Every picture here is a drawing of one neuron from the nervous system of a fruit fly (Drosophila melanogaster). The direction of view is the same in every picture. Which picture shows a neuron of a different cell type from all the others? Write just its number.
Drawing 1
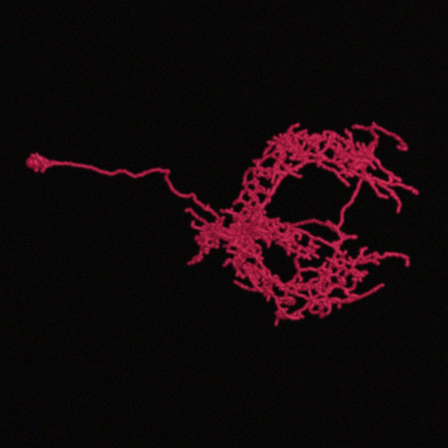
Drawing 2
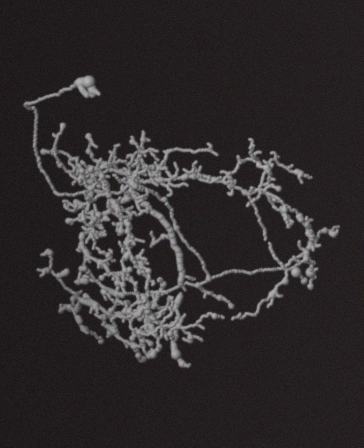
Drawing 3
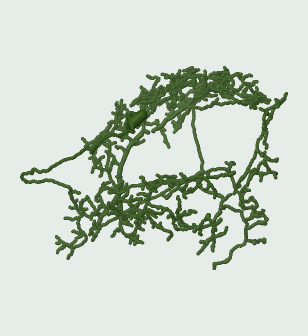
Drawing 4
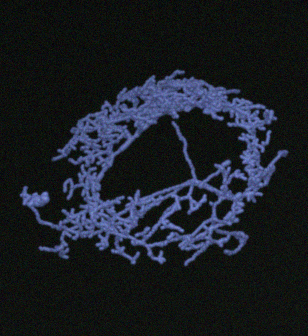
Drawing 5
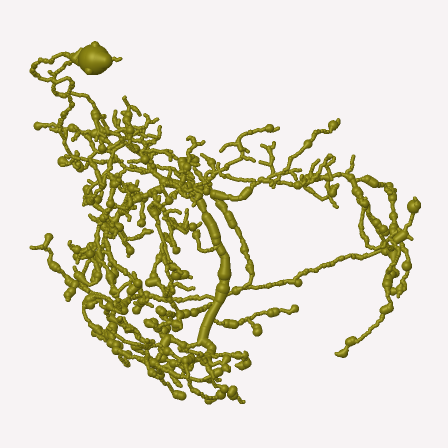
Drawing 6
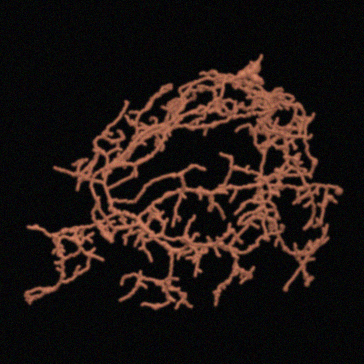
6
